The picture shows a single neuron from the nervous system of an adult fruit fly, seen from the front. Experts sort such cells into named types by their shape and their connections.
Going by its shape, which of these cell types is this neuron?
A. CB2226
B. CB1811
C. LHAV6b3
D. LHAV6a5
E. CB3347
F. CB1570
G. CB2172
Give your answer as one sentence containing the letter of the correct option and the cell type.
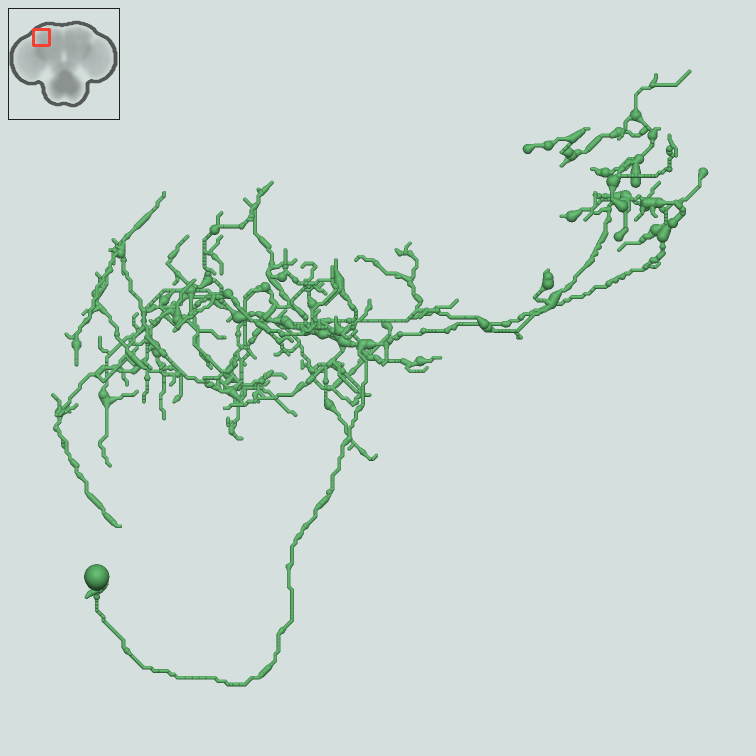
The neuron represents the cell type CB2172, found under option G.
